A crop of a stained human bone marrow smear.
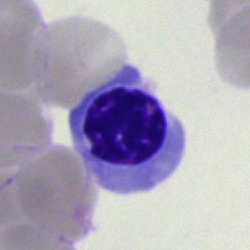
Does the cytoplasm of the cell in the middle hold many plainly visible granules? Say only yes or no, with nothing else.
No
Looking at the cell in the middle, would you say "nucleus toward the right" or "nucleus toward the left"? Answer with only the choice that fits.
Nucleus toward the left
